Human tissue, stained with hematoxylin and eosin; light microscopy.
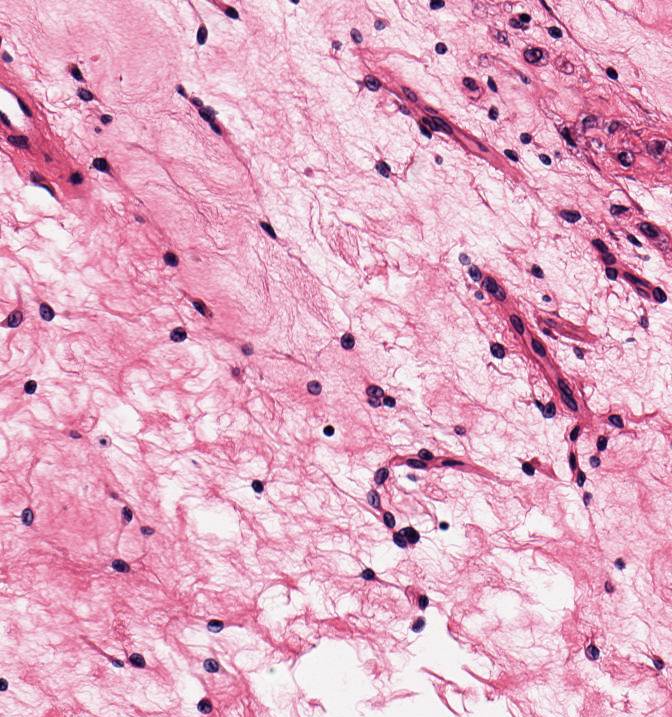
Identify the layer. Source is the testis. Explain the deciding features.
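Loose connective tissue occupies the entire field, as a sparsely cellular, loose, pale pink stroma. It is built of fine, wispy eosinophilic strands separated by small clear spaces.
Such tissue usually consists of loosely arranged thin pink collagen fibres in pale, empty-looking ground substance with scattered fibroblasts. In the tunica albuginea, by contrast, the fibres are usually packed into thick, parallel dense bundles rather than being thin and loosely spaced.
Neither epithelium nor fat cells are present.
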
